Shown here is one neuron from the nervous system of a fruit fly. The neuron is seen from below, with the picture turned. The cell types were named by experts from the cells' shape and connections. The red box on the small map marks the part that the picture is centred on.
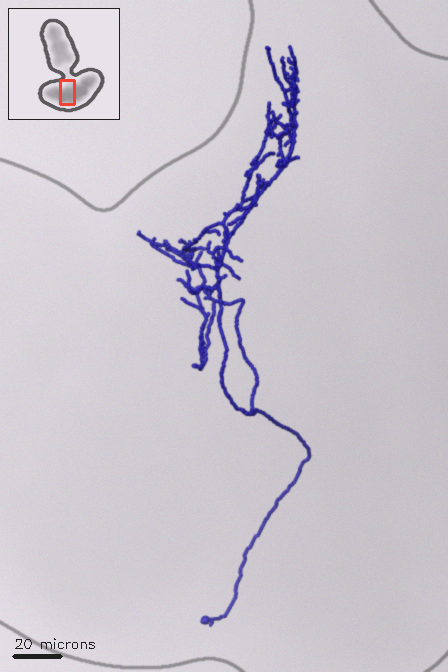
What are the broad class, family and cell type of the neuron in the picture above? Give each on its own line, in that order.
central-brain intrinsic neuron
hemilineage WEDd1
CB2497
